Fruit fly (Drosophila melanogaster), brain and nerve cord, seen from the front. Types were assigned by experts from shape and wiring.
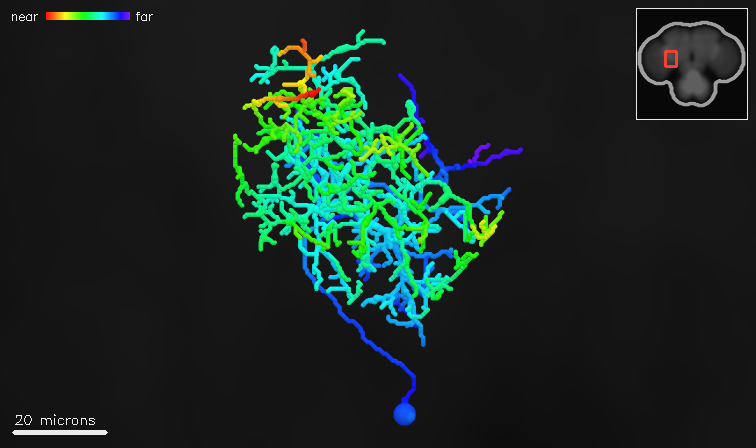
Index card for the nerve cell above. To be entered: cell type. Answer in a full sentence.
The cell type is AVLP599.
